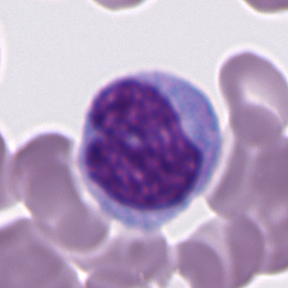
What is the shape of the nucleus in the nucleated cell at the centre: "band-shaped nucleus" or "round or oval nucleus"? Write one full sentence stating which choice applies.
There is a compact round or oval nucleus in this cell.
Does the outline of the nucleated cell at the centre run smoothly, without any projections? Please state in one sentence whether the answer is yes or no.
Yes, neither ragged parts nor projections, blebs or tags mark the edge of the cell.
